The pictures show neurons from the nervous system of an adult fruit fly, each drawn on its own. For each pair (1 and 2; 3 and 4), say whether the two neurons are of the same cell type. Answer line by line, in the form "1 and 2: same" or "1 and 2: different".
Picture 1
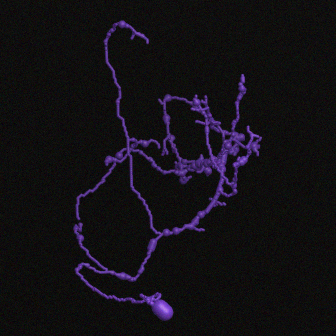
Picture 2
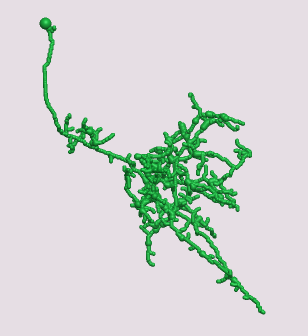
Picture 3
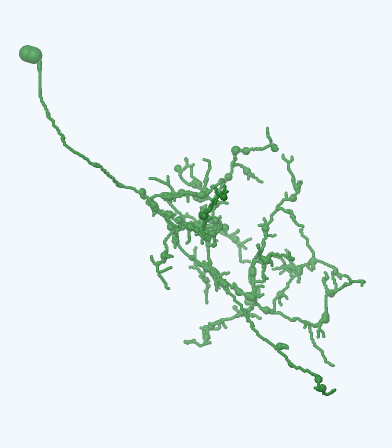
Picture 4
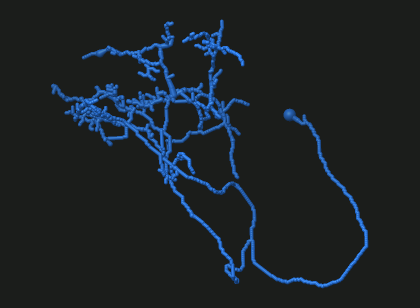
1 and 2: different
3 and 4: different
